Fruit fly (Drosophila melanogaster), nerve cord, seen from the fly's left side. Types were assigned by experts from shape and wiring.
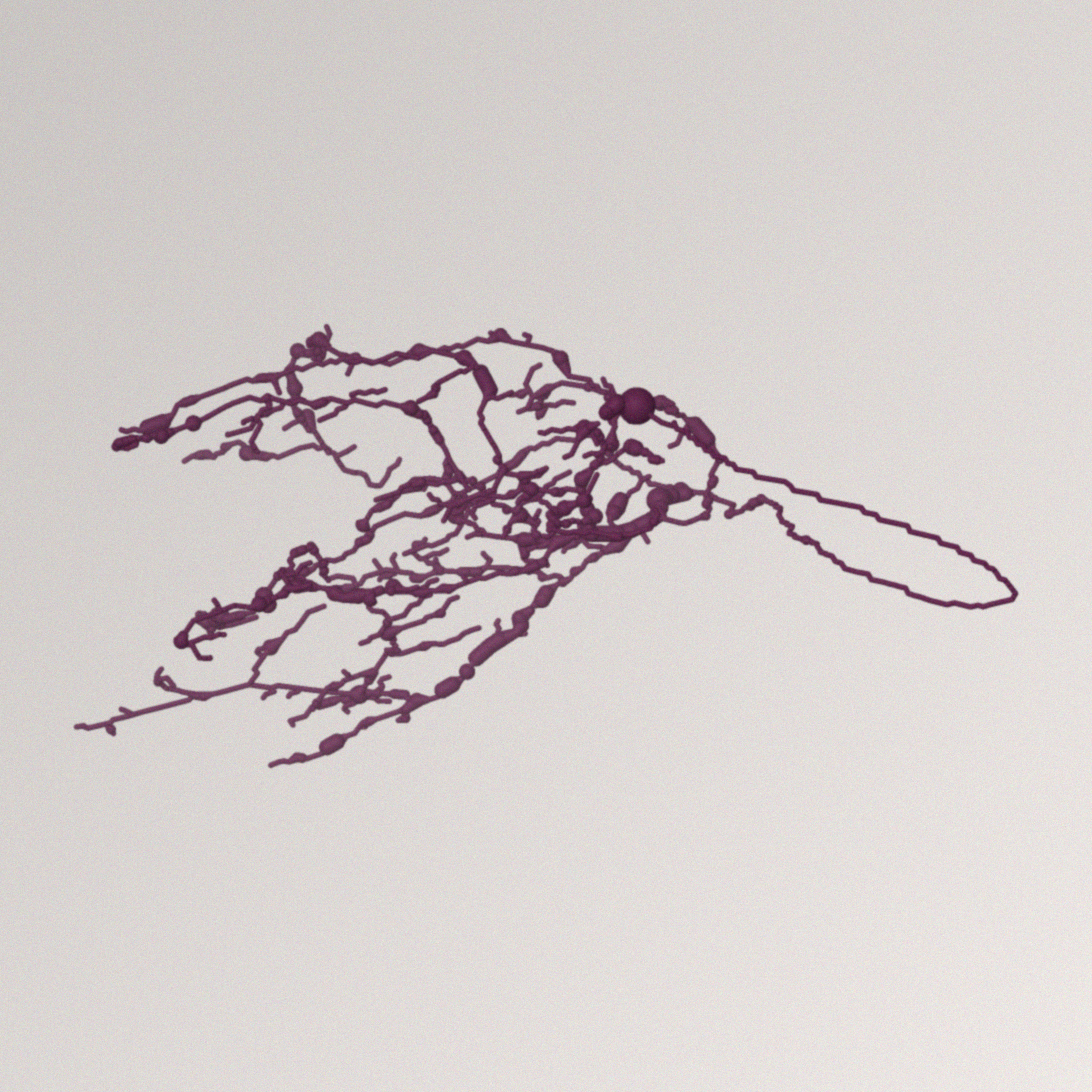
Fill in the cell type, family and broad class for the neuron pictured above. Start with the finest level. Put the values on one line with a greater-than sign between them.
IN11B025 > hemilineage 11B > nerve-cord intrinsic neuron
